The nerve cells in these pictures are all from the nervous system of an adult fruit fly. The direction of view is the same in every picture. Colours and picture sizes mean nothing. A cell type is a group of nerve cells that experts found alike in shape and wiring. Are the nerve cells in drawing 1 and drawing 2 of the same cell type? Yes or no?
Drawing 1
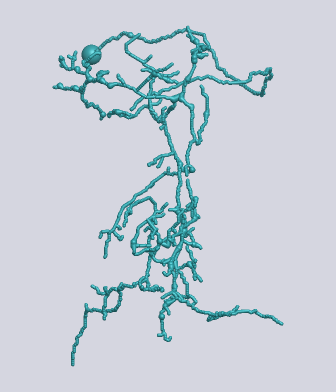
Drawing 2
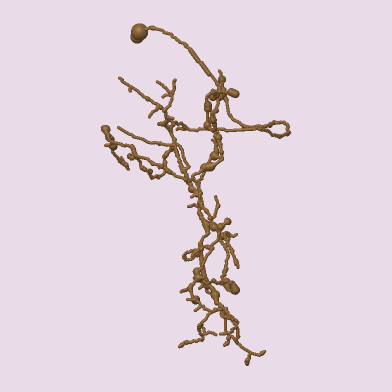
yes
